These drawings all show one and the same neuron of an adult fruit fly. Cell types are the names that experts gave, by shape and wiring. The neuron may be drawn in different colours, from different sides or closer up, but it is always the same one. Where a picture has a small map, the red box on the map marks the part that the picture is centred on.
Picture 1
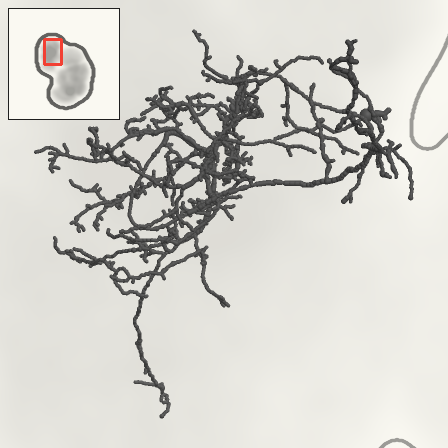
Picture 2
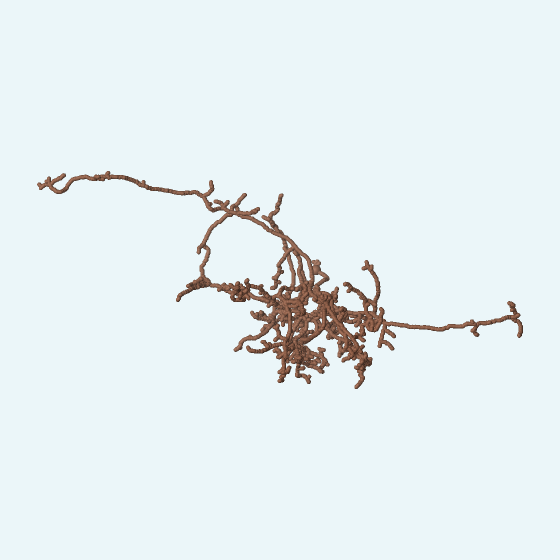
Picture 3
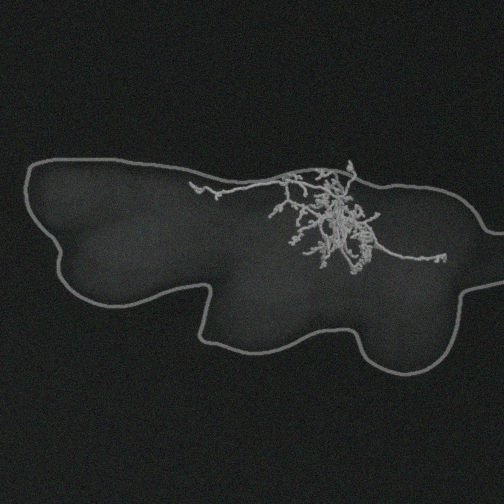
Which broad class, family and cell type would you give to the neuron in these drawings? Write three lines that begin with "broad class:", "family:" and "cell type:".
broad class: nerve-cord intrinsic neuron
family: hemilineage 17A
cell type: IN17A035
